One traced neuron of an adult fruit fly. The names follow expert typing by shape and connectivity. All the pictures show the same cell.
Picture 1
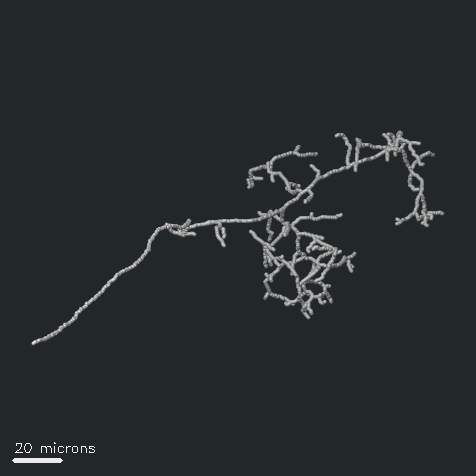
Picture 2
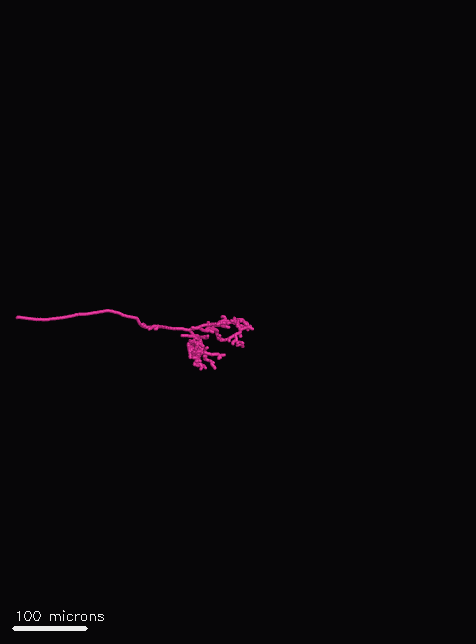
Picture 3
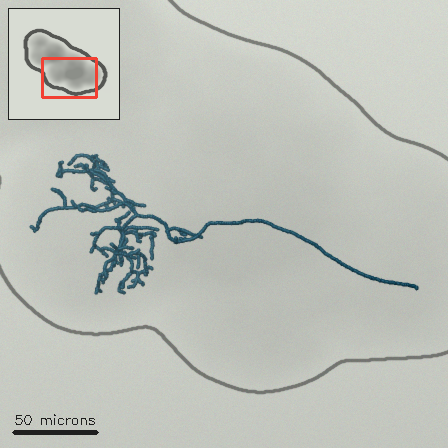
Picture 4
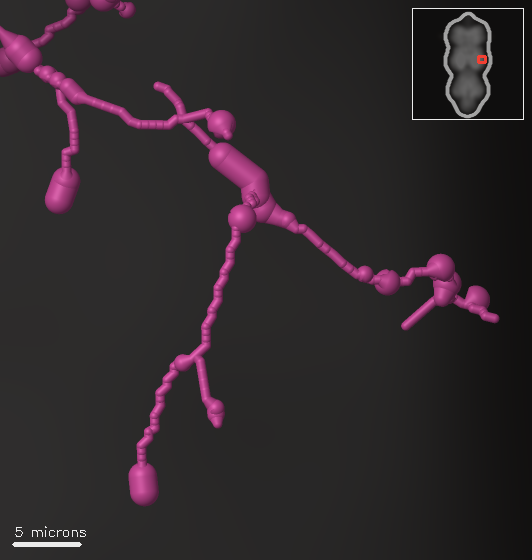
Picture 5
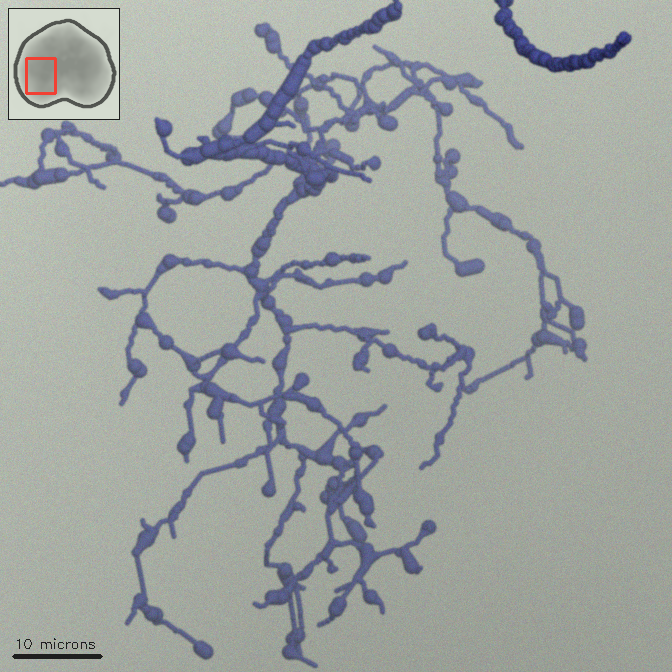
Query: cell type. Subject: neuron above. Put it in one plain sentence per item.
The cell type is DNge010.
